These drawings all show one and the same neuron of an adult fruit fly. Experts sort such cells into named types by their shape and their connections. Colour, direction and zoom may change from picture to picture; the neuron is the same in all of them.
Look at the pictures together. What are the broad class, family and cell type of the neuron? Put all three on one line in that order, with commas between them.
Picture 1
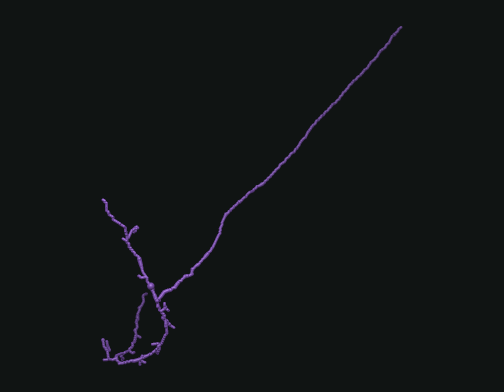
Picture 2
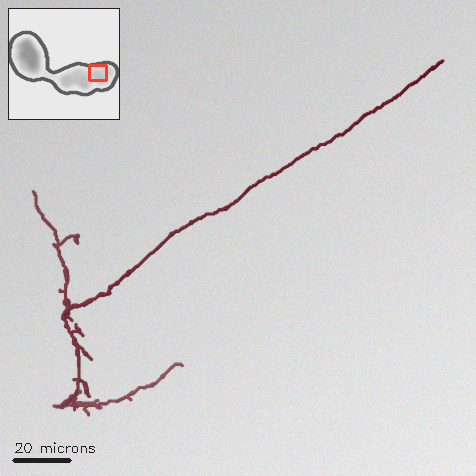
sensory neuron entering the nerve cord, class mechanosensory proprioceptive, SNpp15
